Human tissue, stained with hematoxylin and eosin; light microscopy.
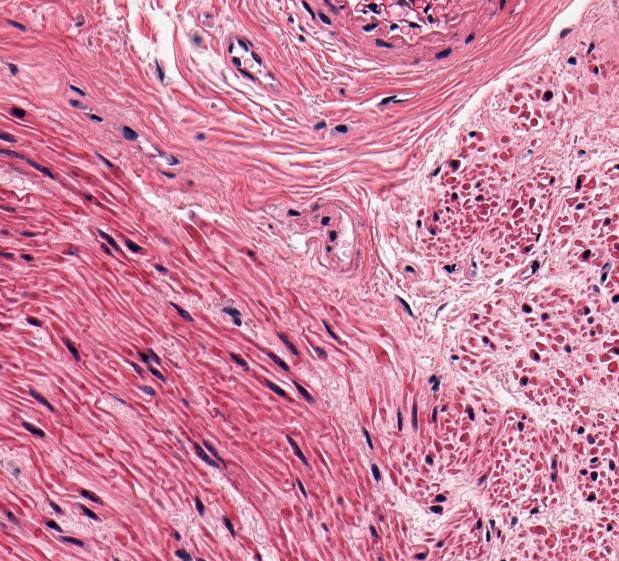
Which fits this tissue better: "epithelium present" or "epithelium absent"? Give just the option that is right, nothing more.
Epithelium absent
